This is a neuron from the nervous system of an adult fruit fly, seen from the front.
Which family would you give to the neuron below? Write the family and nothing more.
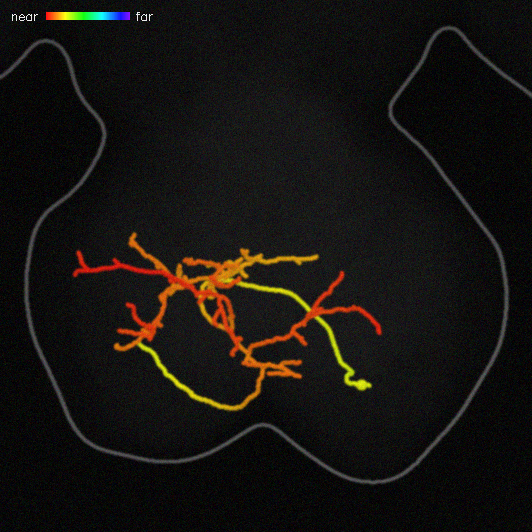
hemilineage 12B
